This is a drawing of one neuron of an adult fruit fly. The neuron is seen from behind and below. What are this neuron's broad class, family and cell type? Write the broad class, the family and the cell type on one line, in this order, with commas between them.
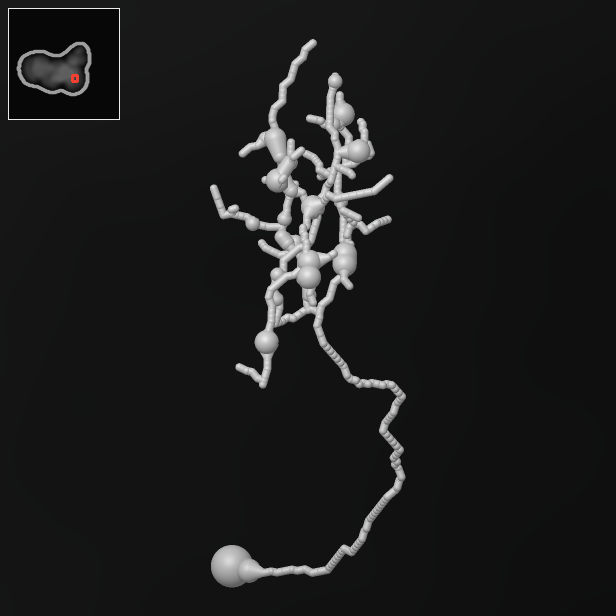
optic-lobe intrinsic neuron, Cm, Cm4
